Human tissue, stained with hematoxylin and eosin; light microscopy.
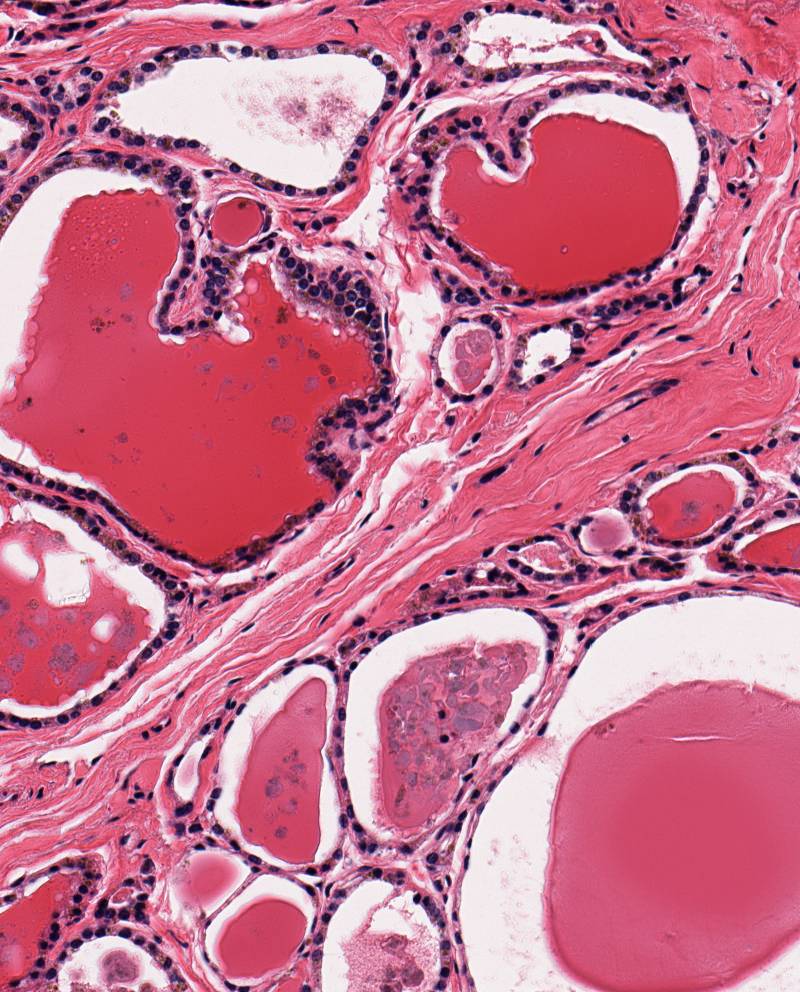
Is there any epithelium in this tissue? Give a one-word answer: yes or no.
Yes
